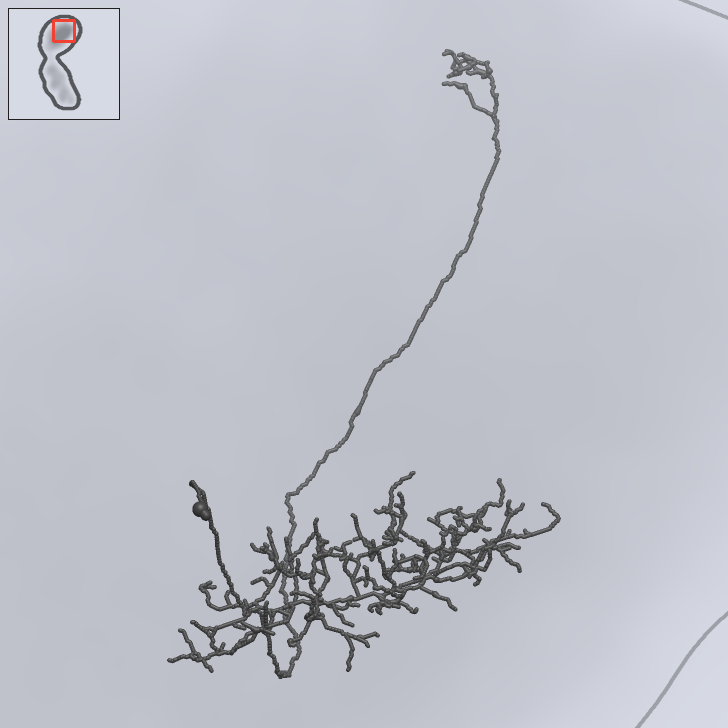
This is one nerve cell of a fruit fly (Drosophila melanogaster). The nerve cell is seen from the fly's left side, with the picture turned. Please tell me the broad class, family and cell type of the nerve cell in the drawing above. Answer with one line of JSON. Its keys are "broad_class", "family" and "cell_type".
{"broad_class": "visual projection neuron", "family": "MeTu", "cell_type": "MeTu3b"}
